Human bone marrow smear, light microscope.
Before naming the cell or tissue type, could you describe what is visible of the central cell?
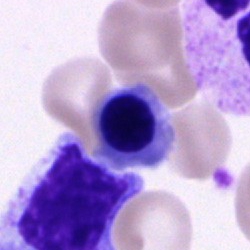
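Chromatin dense and very dark, little visible structure. Cytoplasm blue, its rim widest on the right side of the nucleus. Outline irregular, not smoothly round. Erythroblast.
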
